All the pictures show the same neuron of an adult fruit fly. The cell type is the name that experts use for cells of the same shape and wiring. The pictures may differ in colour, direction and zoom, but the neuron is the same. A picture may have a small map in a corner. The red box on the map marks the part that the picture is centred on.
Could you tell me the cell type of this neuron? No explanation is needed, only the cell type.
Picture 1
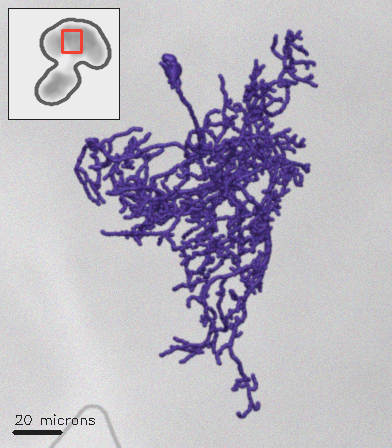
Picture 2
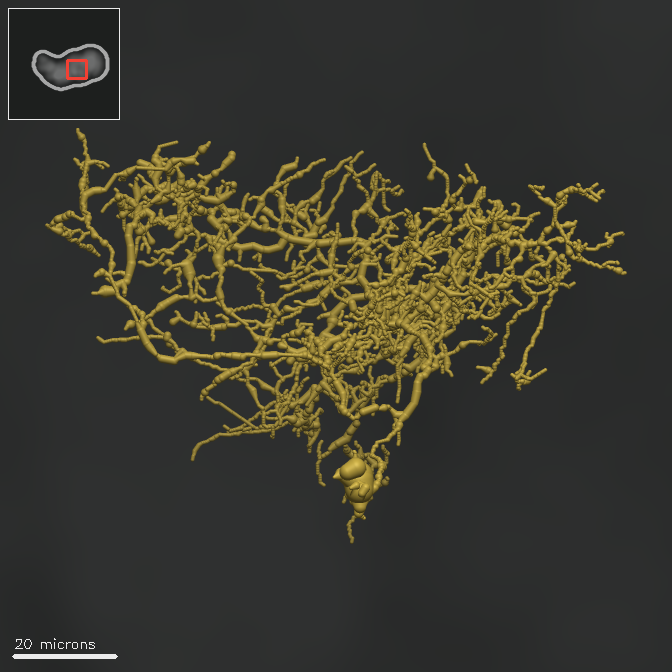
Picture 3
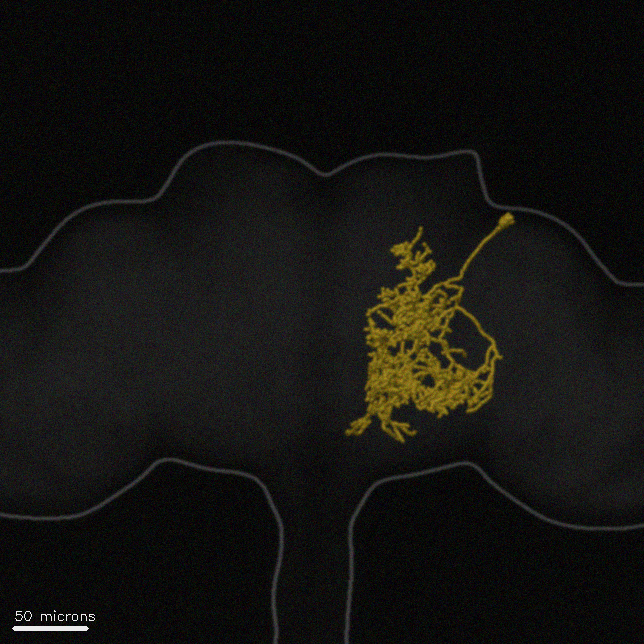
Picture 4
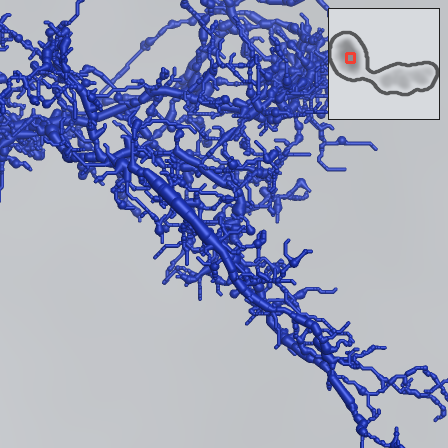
PLP060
